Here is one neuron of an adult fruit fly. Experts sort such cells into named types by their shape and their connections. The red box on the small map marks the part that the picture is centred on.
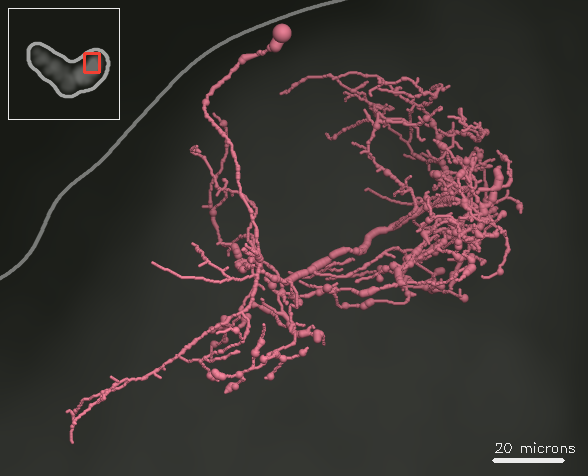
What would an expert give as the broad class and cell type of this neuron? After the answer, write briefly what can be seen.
Its broad class is central-brain intrinsic neuron. The cell type is SLP379. The cell body can be seen at the top of the picture. From left to right in the picture it spans about 130 microns.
